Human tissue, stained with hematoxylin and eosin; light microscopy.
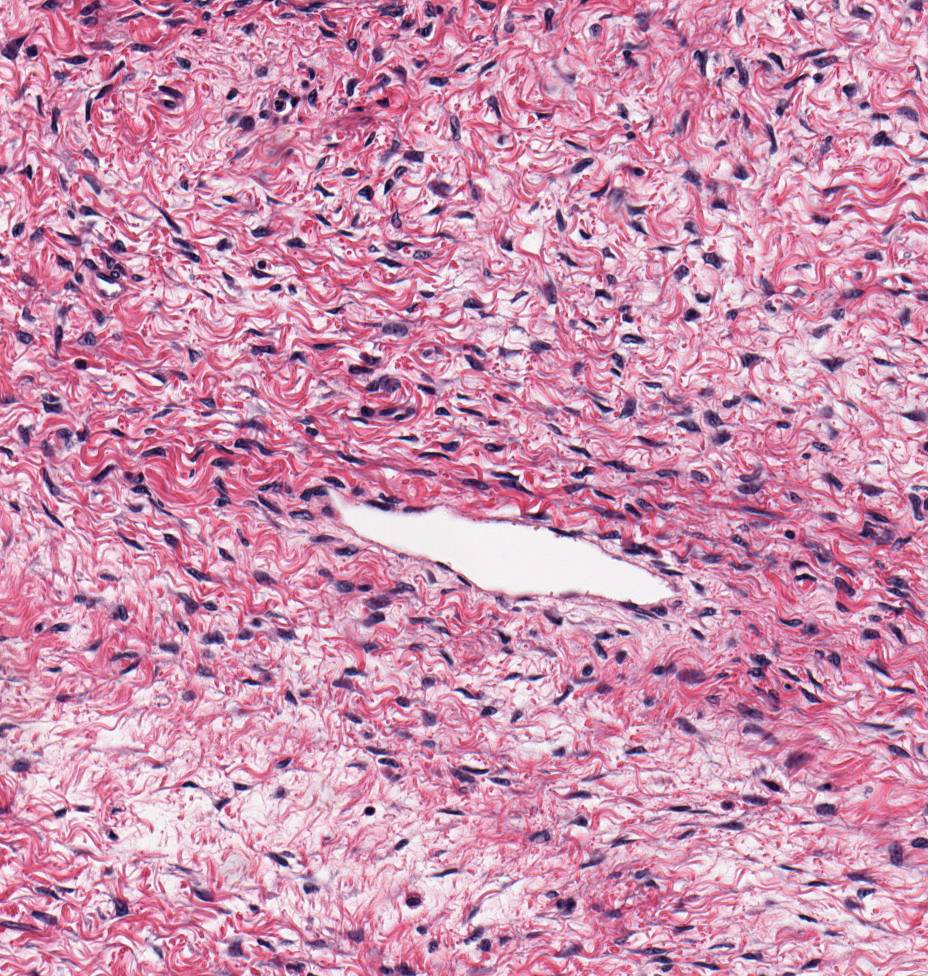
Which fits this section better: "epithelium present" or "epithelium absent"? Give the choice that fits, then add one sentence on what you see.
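Epithelium absent. No fat cells or epithelium are present anywhere in the field.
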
